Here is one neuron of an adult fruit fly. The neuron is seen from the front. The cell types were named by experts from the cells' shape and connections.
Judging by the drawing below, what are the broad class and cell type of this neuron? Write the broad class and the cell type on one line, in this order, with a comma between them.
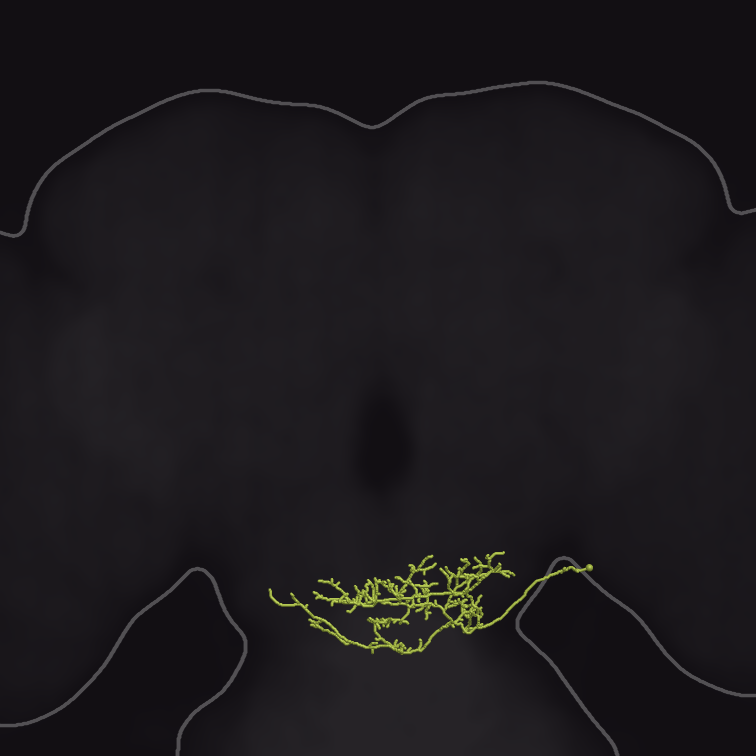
central-brain intrinsic neuron, GNG463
